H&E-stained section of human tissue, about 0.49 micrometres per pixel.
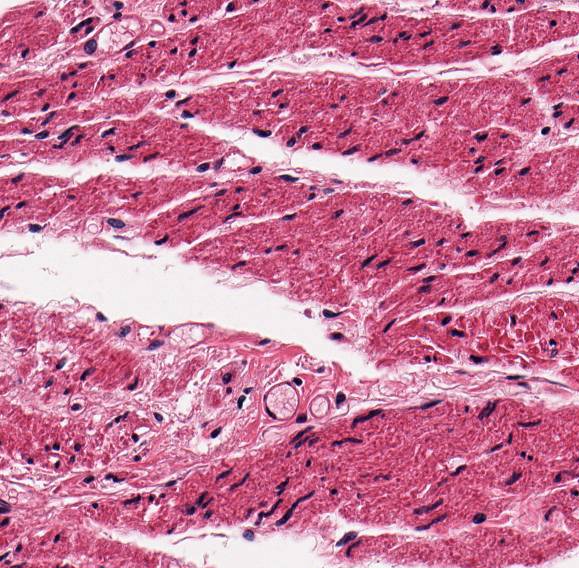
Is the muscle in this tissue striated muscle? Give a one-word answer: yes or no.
No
